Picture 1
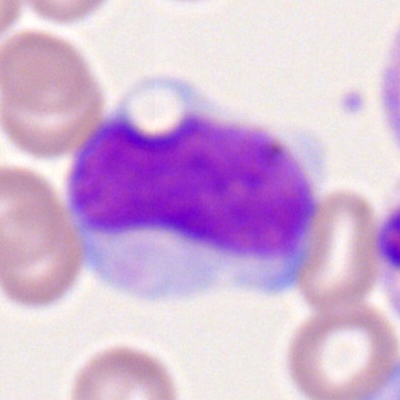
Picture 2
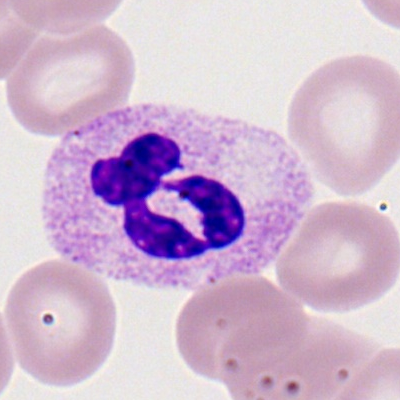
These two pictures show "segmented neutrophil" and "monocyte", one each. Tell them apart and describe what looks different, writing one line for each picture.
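Picture 1 is a monocyte. No distinct granules are visible in the cytoplasm.
Picture 2 is a segmented neutrophil. Fine lilac granules are scattered evenly through the cytoplasm.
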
